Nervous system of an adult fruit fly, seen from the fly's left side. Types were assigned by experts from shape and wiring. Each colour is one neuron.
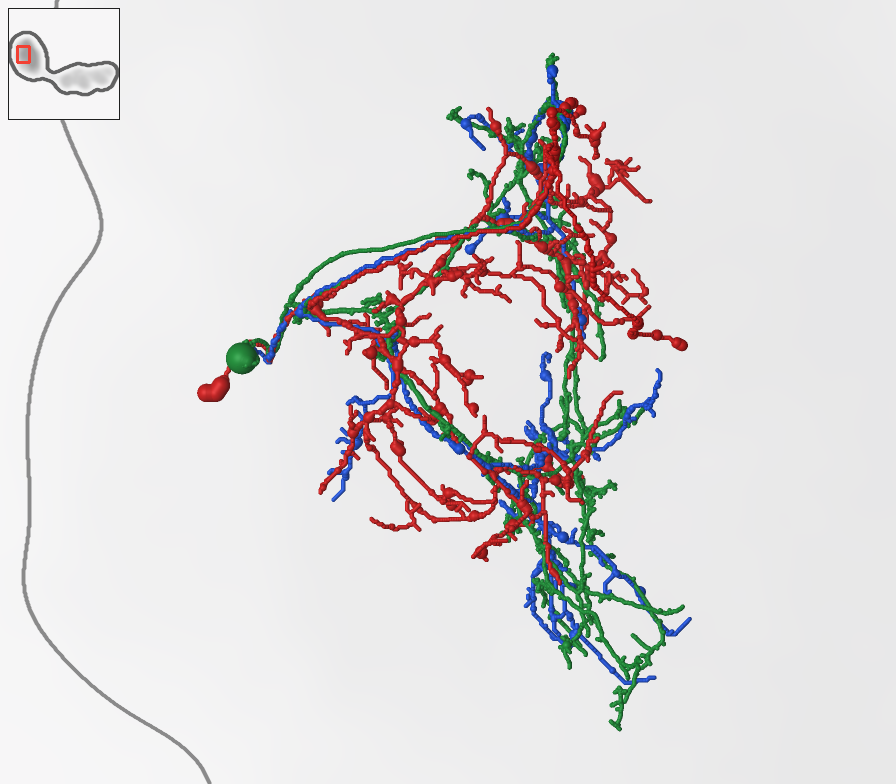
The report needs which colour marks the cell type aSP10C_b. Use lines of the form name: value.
colour: green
